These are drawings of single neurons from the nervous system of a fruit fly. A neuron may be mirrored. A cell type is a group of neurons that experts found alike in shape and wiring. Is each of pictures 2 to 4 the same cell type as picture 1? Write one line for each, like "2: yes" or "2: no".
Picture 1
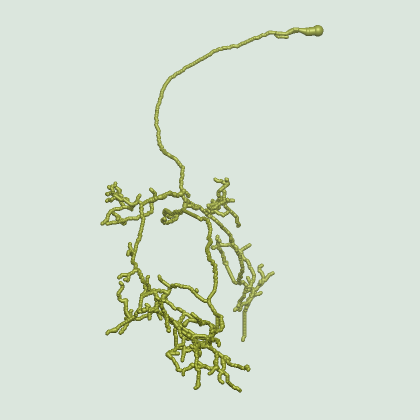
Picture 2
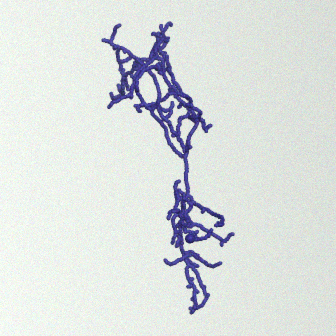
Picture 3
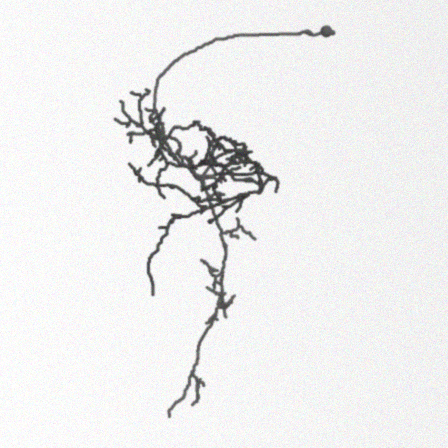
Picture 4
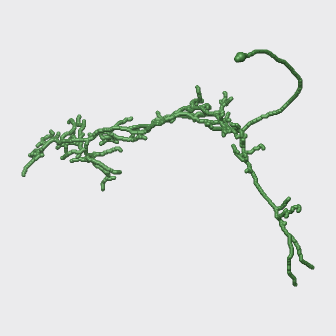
2: no
3: yes
4: yes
